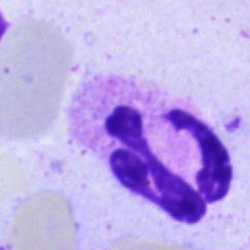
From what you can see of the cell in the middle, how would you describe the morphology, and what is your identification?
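Nucleus long and bent, divided into lobes joined by narrower portions. Chromatin dense, dark purple, coarsely clumped. Fine pinkish-purple granules scattered through the cytoplasm, most of which lies to the upper left of the nucleus. Cell: segmented neutrophil.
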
